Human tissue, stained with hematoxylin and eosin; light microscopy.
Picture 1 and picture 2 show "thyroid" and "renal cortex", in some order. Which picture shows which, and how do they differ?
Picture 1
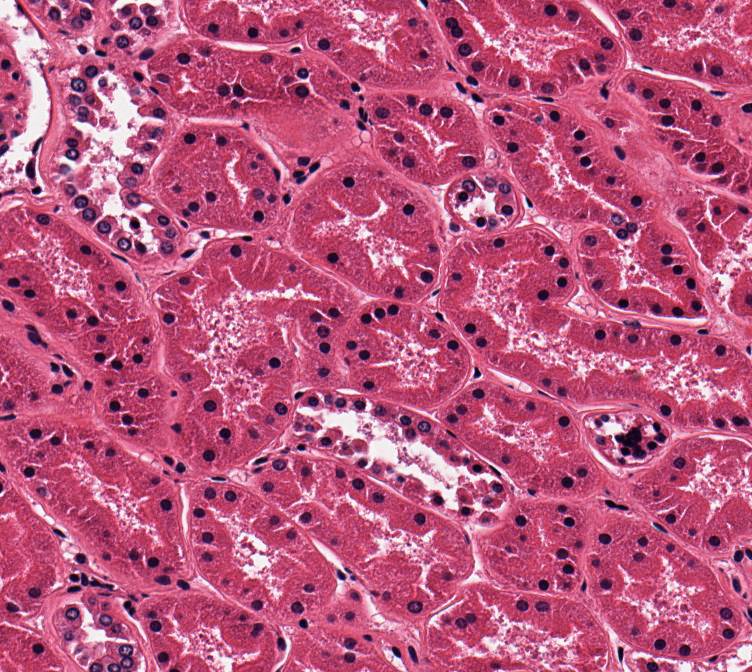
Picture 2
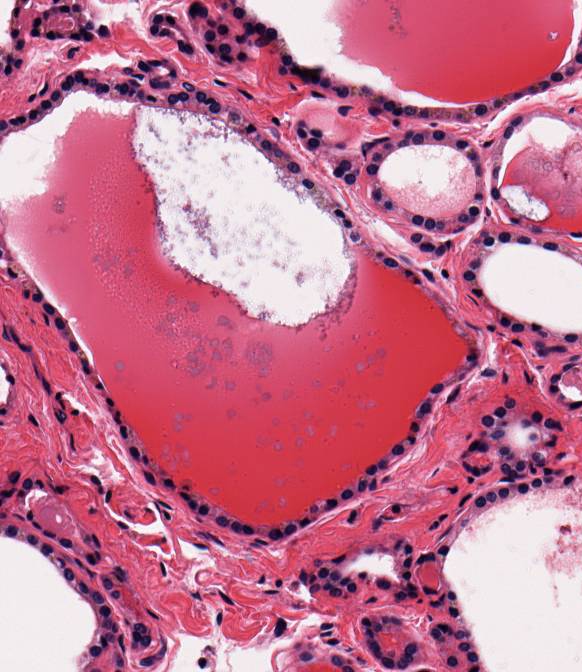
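Here the renal cortex is in picture 1, and the thyroid in picture 2. Start with the renal cortex, packed throughout with closely set tubules cut in cross and oblique section. Most are lined by tall cuboidal cells with abundant, deeply eosinophilic, granular cytoplasm, and their round dark nuclei are widely spaced, only a few to each cross section. A few tubules, at the upper left, centre and lower left, have paler cytoplasm, more crowded nuclei and wider, clearer lumens. The thyroid, by contrast, is built of closed round-to-oval follicles of widely varying size, the largest filling the centre-left. That large one is lined by a single layer of flattened cells; the smaller follicles at the right, by a single layer of cuboidal cells. Their nuclei are small, round, dark and evenly spaced, without crowding.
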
